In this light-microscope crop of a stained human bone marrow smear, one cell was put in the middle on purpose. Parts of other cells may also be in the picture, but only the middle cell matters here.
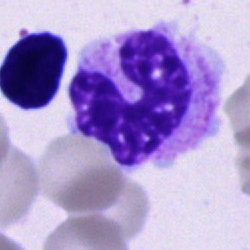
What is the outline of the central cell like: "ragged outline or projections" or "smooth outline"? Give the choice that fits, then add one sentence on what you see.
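Ragged outline or projections. The cell outline is roughly round, with a slightly ragged margin on the right side.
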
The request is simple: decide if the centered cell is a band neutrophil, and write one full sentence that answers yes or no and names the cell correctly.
Yes, the cell at the centre is designated a band neutrophil.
